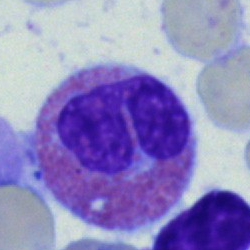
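Eosinophil: look first at the central cell's nucleus, which has two lobes lying side by side. Notice how dense the chromatin is, staining dark purple. The cytoplasm forms a wider band below the nucleus than above it. In its lower part you can find a single small clear vacuole.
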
